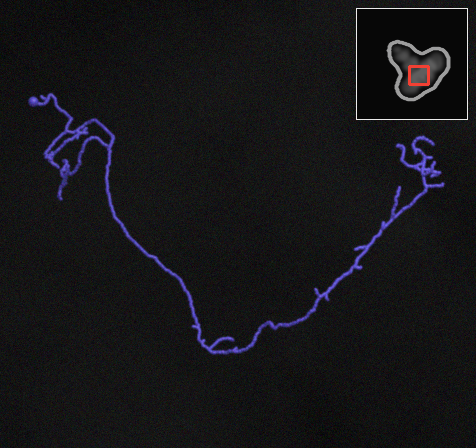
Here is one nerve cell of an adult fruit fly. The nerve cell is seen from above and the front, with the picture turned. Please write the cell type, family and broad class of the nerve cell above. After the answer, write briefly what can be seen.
The cell type is KCg-d. The name of its family is class Kenyon Cell. Its broad class is central-brain intrinsic neuron. The cell body is at the upper left of the picture. As drawn here it is wider than it is tall.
